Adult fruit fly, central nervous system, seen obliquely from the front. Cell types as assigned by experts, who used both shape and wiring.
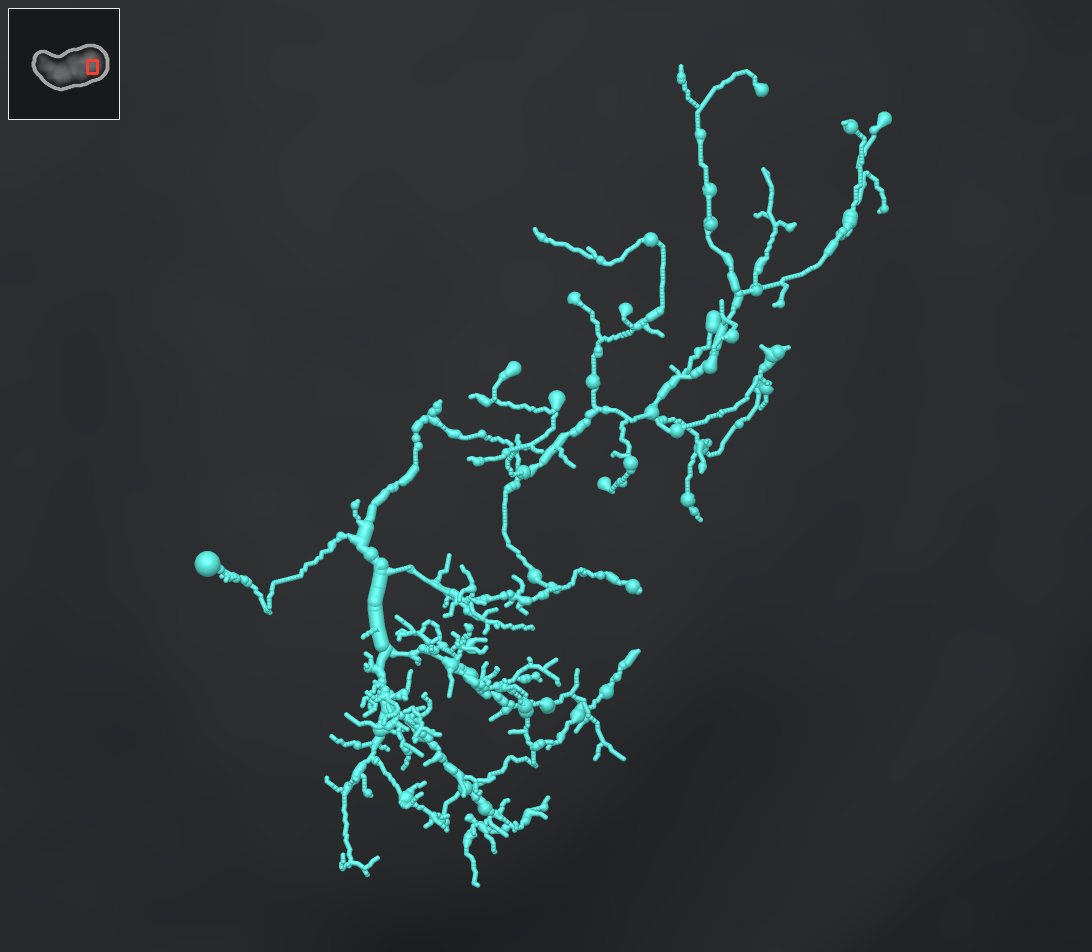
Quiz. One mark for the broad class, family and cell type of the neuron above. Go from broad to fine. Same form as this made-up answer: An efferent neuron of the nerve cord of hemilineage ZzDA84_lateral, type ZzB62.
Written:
An optic-lobe intrinsic neuron of the LPi family, type LPi3b.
